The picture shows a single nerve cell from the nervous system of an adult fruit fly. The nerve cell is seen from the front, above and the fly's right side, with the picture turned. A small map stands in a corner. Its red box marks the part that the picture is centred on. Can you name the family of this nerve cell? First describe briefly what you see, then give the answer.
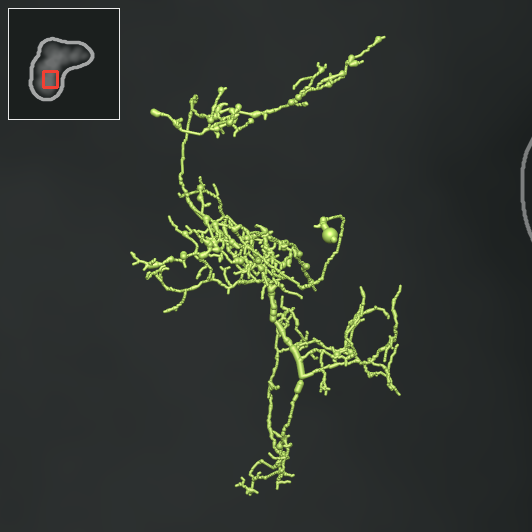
The cell body can be seen in the middle of the picture. The picture shows dozens of branch ends. It is a central-brain intrinsic neuron. The family is hemilineage SMPad3.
